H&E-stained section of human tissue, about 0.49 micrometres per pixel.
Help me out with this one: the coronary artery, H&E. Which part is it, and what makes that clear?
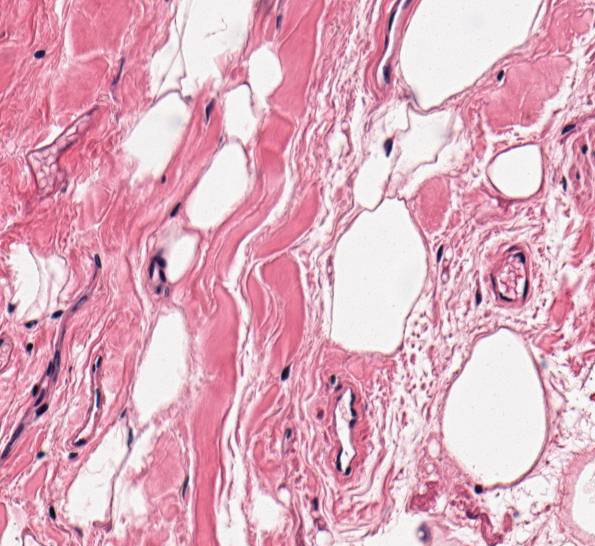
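This is the tunica adventitia. Connective tissue fills it without epithelium, and sparse, dark, thin spindle-shaped nuclei lie between the collagen bundles.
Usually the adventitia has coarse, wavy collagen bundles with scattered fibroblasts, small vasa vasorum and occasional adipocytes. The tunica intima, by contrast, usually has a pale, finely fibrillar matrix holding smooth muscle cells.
A small round vessel with a thick pink wall lies just right of centre. Large rounded empty spaces with thin borders are most prominent on the right.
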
